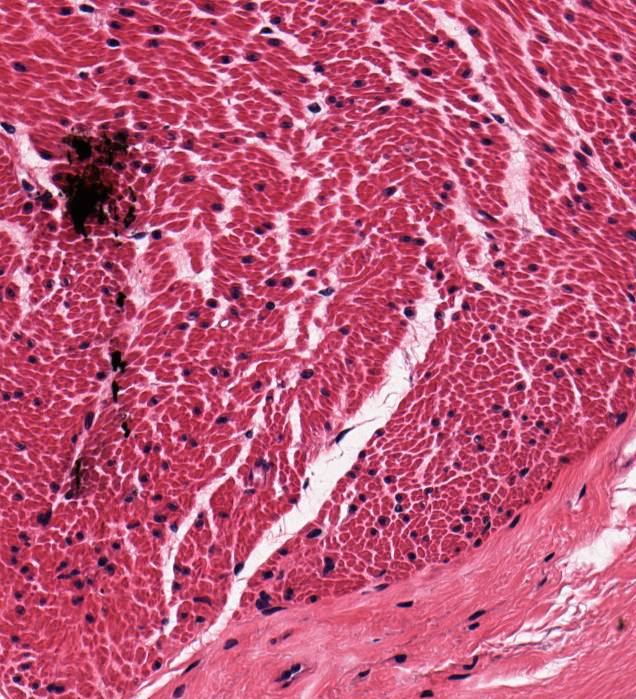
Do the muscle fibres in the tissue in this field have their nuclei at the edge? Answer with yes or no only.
No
